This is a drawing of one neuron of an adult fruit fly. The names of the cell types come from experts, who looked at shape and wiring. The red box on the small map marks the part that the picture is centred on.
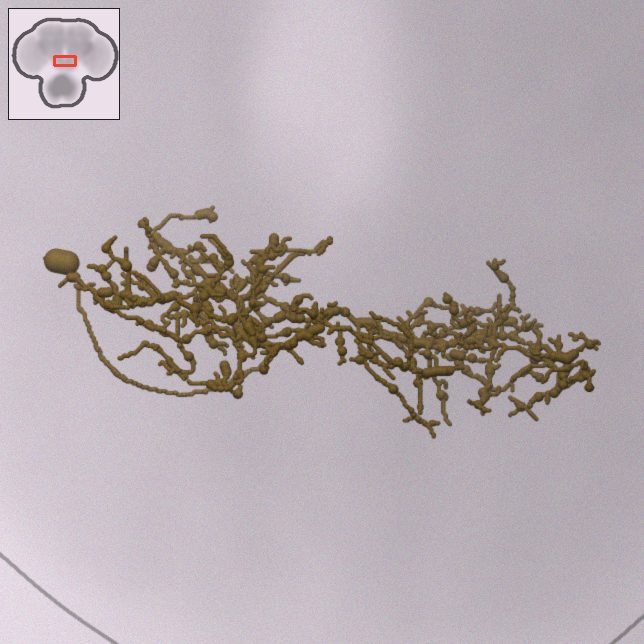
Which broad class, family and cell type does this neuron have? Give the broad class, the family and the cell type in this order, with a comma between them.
central-brain intrinsic neuron, hemilineage TRdm, GNG075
